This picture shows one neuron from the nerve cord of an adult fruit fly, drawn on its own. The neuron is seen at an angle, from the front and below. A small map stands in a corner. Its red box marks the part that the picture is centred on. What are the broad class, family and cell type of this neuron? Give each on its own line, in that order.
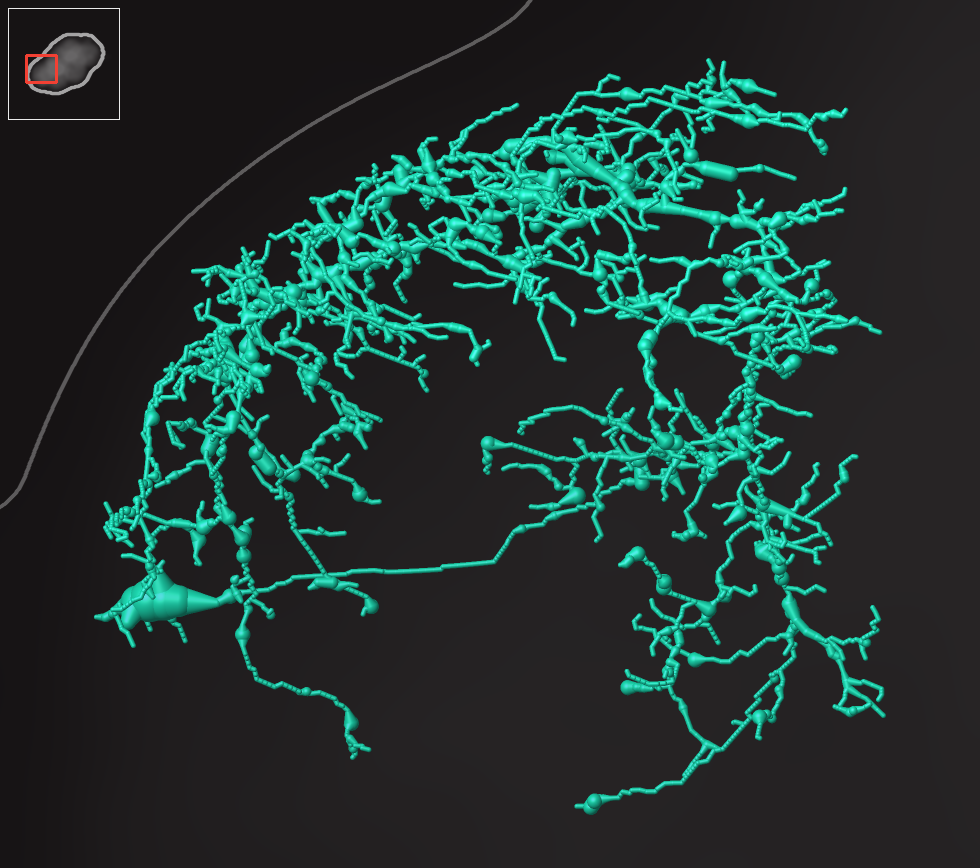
nerve-cord intrinsic neuron
hemilineage 03B
IN03B042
